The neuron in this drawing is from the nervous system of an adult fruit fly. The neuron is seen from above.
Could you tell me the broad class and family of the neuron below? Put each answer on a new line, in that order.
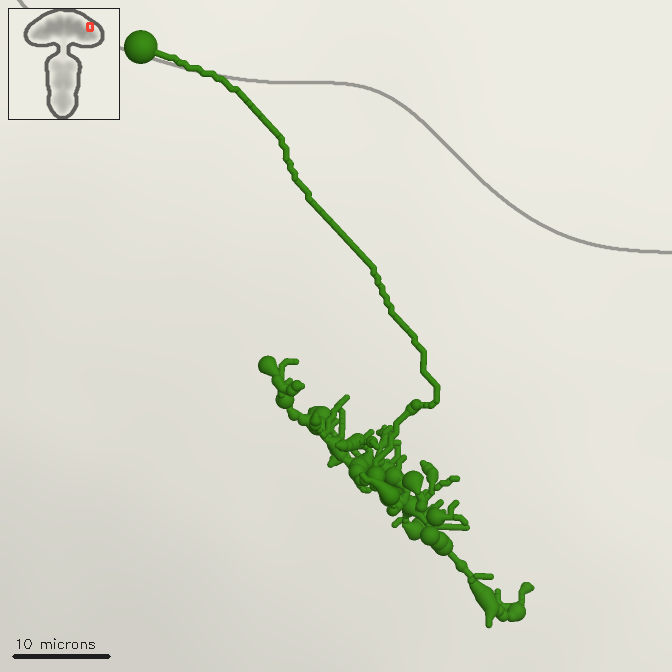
optic-lobe intrinsic neuron
Dm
